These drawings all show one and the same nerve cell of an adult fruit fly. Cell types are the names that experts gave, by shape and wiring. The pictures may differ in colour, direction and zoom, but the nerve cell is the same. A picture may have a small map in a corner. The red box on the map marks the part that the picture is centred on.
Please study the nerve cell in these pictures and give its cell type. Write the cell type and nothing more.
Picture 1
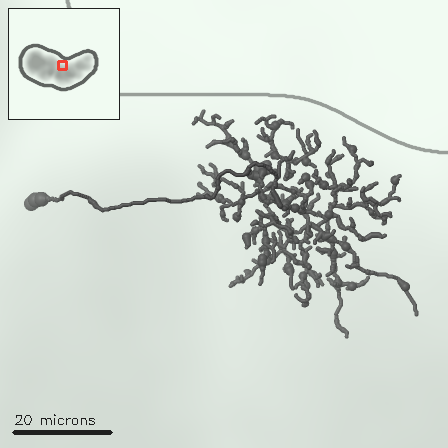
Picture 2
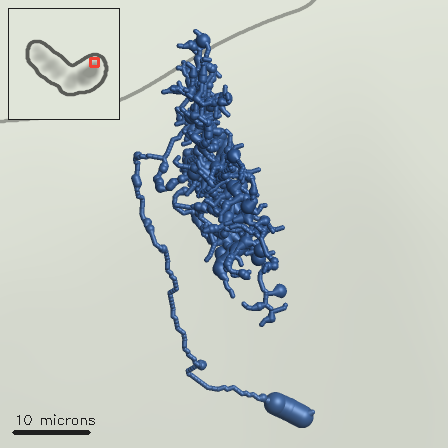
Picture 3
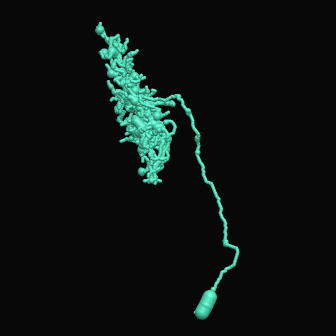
Pm5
